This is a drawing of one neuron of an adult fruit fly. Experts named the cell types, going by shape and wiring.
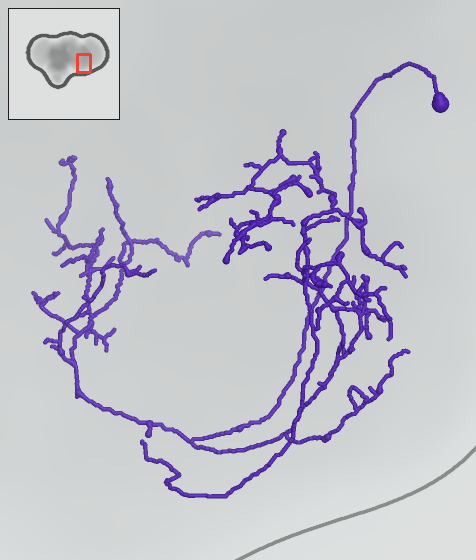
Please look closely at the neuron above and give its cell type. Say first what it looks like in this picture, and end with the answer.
The cell body can be seen at the upper right of the picture. The picture shows dozens of branch ends. It is a central-brain intrinsic neuron. The cell type is SLP137.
